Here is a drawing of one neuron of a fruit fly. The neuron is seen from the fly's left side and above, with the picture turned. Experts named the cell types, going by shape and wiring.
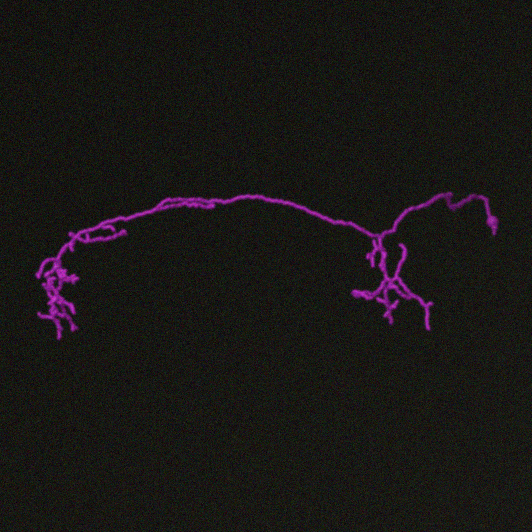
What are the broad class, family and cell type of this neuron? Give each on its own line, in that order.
central-brain intrinsic neuron
hemilineage DM6_posterior
CB2902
